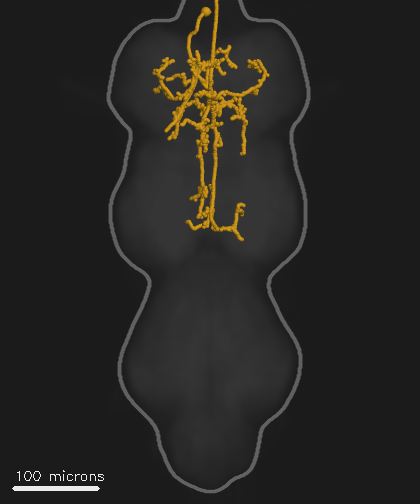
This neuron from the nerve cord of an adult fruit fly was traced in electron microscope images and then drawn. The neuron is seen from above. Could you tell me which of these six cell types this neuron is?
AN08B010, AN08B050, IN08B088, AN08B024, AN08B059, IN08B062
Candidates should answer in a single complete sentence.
A cell of type AN08B050 is what this neuron is.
